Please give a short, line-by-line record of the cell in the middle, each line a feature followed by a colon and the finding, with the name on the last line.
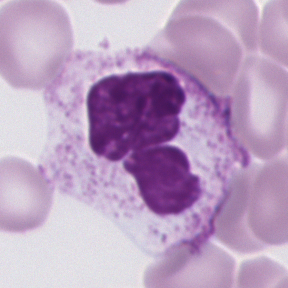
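Outline: irregular, somewhat angular, not smoothly round
Nucleoli: none seen in nucleus
Granules: fine, pinkish-purple, scattered throughout cytoplasm
Edge: right-hand side finely ruffled
Identity: segmented neutrophil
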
